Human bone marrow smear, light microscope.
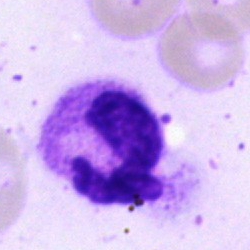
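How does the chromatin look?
Dense and dark purple all through the nucleus.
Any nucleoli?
None can be seen.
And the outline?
Roughly round, though frayed and indistinct at the lower right.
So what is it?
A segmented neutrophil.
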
